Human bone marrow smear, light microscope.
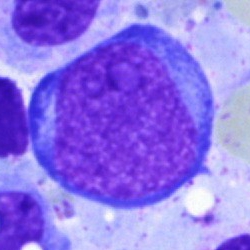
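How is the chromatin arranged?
It is finely granular and evenly spread.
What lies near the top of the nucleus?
A rounded nucleolus.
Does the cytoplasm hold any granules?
None are seen.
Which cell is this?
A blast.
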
